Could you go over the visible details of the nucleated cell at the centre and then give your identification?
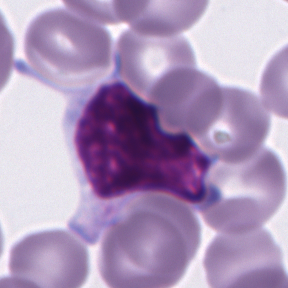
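See the long, thin tail of cytoplasm reaching toward the upper left. The nucleus, one irregular, angular mass without lobes, sits to the right, leaving most cytoplasm on the left. Its chromatin is dense and dark purple. This is a typical lymphocyte.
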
